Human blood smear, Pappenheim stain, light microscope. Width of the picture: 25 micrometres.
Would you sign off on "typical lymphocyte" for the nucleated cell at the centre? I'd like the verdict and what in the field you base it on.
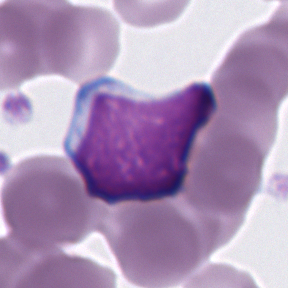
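The outline is angular, all straight edges and corners. Nearly the whole cell is nucleus, and the cytoplasm makes only a very thin rim, easiest to see along the upper left edge. That rim is pale blue, and I can't find any granules in it.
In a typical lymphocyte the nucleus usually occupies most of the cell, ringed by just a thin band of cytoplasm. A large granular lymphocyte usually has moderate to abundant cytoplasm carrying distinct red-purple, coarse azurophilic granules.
So the thin rim and the missing granules favour typical lymphocyte and count against large granular lymphocyte.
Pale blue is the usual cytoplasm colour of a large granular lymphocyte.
The colour therefore does not argue against that name. Typical lymphocyte, then, fits.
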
